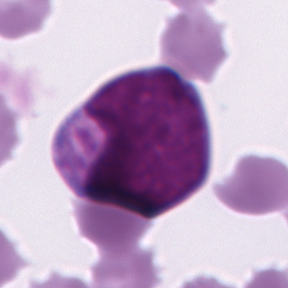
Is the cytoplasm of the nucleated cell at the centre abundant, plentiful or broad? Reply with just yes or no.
No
